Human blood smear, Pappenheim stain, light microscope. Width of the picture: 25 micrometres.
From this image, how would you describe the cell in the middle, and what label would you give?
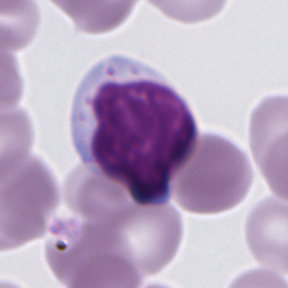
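Look first at the outline: it is smooth, with no surface projections, and the cell measures about 14 by 11 micrometres. The nucleus, about 11 by 9 micrometres, fills about 70% of the cell's area and sits toward the lower right, leaving most of the cytoplasm on the upper left. Its chromatin is dark purple and coarse, crossed by paler streaks. The cytoplasm is pale blue-grey. This is a large granular lymphocyte.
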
